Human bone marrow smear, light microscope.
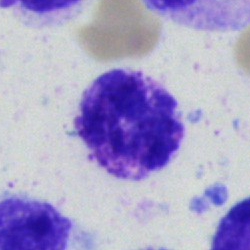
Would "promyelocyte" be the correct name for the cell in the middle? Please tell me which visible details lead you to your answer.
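Look at how coarse dark purple clumps crowd this cell and hide the outline of its nucleus.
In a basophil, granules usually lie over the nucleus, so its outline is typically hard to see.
So this cell is a basophil, not a promyelocyte.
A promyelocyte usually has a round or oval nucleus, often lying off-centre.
No such nucleus can be made out here. Otherwise, the cell is roughly round with a lumpy, uneven edge and stains dense dark purple almost throughout, with no clear pale rim of cytoplasm.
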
